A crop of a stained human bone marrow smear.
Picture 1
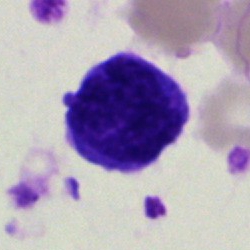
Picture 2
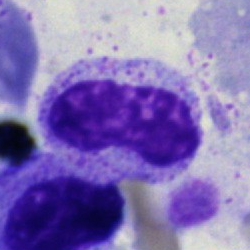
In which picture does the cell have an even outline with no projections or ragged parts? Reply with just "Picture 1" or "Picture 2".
Picture 2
